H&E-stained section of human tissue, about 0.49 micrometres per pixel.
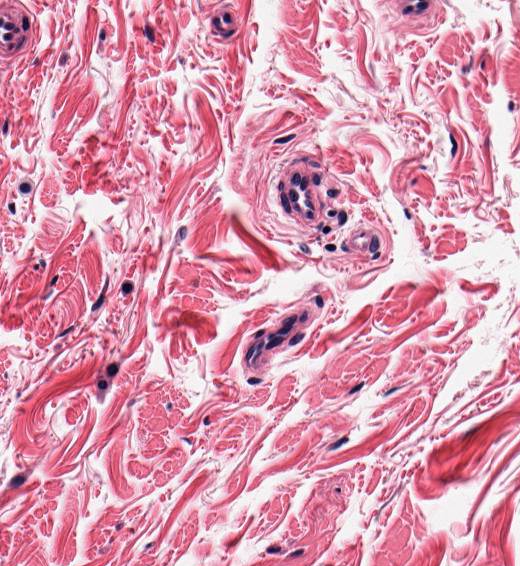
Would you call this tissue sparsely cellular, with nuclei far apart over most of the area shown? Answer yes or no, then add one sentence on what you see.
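Yes. Small dark oval or spindle-shaped nuclei lie sparsely scattered between the fibre bundles.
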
